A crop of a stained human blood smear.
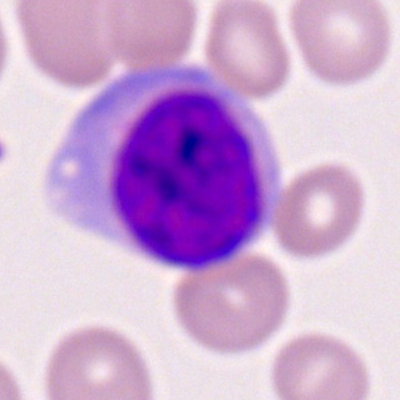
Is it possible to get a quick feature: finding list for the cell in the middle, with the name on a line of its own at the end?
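Nucleus: sitting off-centre, over toward the right.
Cytoplasm: a broad band on the left, just a thin rim on the right.
Colour: pale blue.
Vacuole: one small clear one near the left edge.
Cell: lymphocyte.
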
